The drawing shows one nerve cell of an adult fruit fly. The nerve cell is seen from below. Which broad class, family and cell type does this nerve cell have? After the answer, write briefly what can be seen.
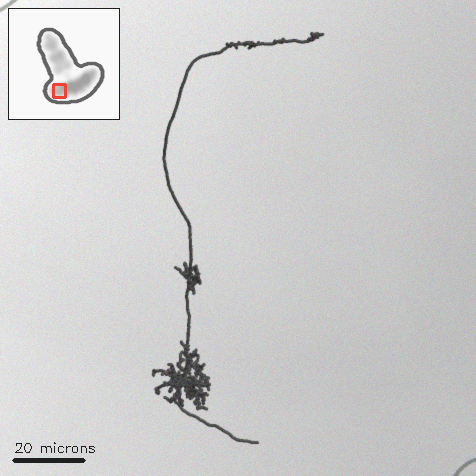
It is an optic-lobe intrinsic neuron. The family is Tm. Its cell type is Tm4. No cell body is drawn. From top to bottom in the picture it spans about 120 microns.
